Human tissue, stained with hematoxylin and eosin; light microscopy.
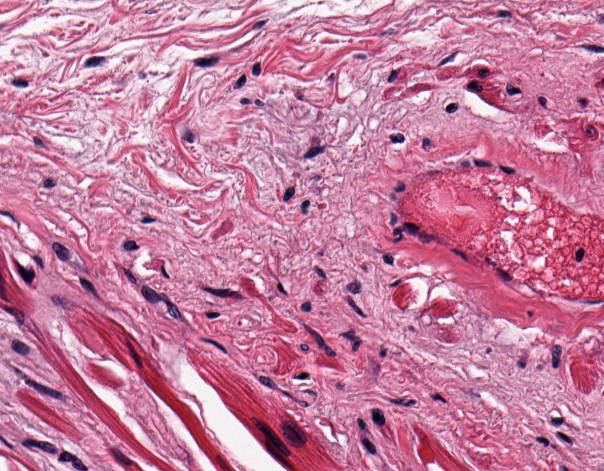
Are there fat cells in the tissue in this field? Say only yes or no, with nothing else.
No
